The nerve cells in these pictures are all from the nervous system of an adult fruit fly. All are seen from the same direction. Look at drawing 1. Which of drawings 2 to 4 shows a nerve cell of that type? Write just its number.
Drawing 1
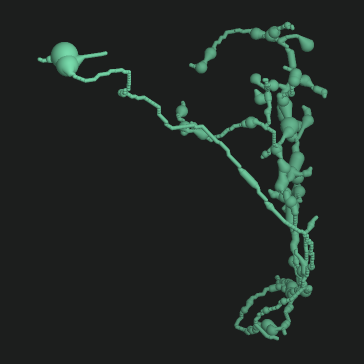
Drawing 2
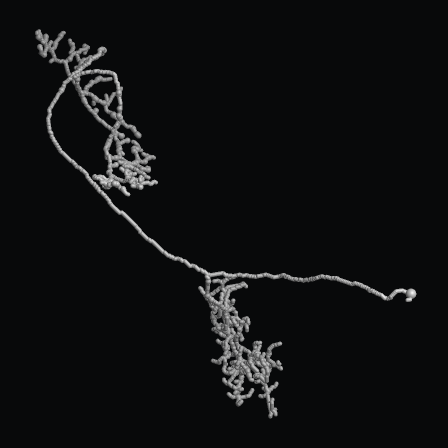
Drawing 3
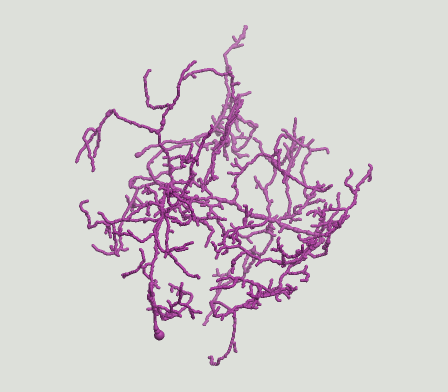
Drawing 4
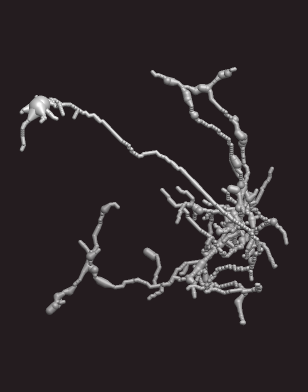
4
